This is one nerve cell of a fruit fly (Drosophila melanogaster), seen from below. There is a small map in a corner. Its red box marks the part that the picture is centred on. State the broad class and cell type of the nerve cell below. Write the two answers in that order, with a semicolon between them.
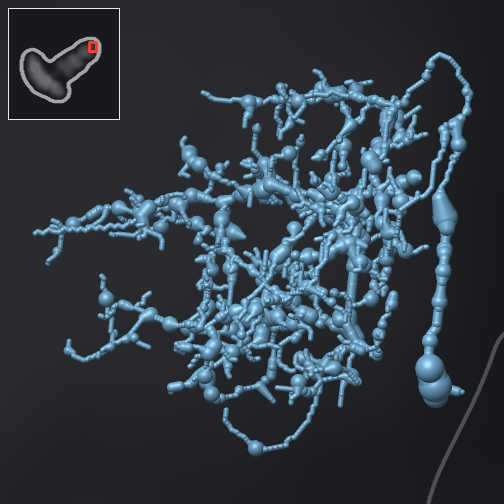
nerve-cord intrinsic neuron; INXXX360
